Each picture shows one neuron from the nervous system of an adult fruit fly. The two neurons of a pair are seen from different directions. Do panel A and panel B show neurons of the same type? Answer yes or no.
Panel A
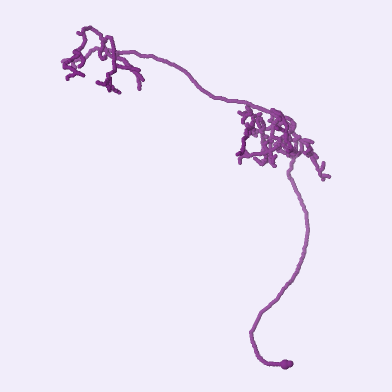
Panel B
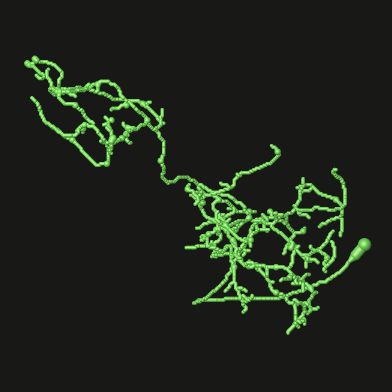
no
